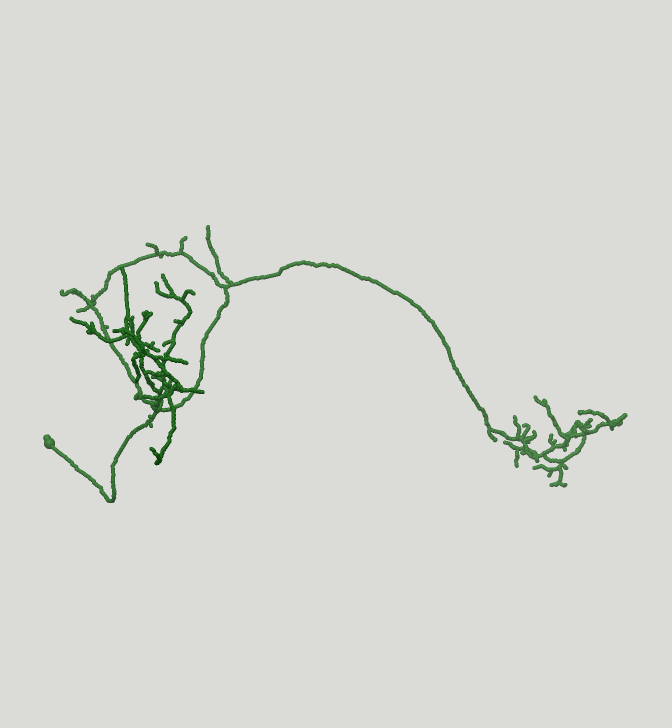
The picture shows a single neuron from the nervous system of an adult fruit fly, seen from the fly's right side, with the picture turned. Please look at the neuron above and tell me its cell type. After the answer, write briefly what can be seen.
The cell type is SCL002m. It is a central-brain intrinsic neuron. The cell body can be seen on the left of the picture. The picture shows dozens of branch ends.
